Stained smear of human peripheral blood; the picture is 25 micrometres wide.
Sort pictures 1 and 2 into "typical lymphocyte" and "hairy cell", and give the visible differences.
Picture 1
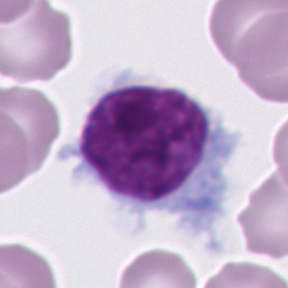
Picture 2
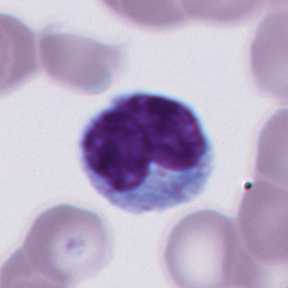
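The first picture is the hairy cell, the second a typical lymphocyte. Look at the edges first: the hairy cell's cytoplasm ends raggedly, with many fine hair-like projections, while the lymphocyte has a round, smooth outline.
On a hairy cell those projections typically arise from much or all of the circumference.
The hairy cell's cytoplasm is pale blue with no distinct granules, whereas the lymphocyte has a few fine reddish-purple granules scattered in its cytoplasm.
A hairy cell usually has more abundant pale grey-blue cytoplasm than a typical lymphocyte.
The chromatin is dark purple in both, but mottled and patchy in the hairy cell and coarsely clumped in the lymphocyte.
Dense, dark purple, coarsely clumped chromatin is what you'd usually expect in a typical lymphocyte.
The lymphocyte shows no nucleoli.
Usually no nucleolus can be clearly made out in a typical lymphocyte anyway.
As for size, the hairy cell's nucleus is round and about 11 micrometres across; the lymphocyte is about 11 micrometres across overall, with a nucleus of about 10 by 9 micrometres filling about 60% of the cell's area.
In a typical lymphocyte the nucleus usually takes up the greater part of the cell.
Neither cell shows vacuoles. Red cells surround the hairy cell with no other nucleated cell in view, and in the lymphocyte picture there's a small dark speck of debris at the right, on the edge of a red cell.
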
